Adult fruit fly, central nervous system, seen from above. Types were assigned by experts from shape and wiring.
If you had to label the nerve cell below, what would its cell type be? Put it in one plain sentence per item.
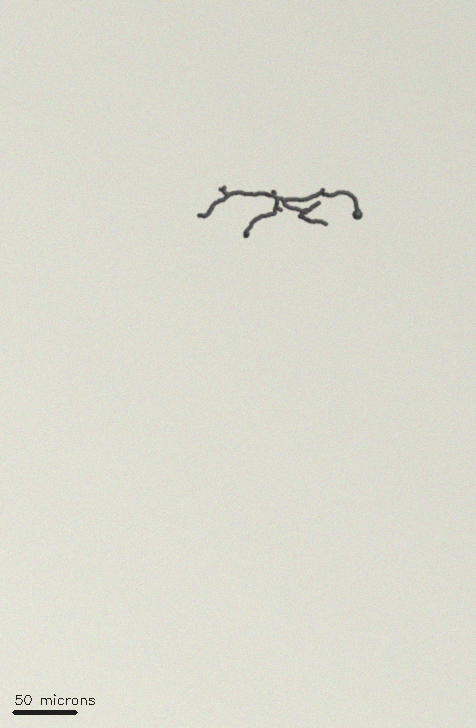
The cell type is IN03B086_d.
